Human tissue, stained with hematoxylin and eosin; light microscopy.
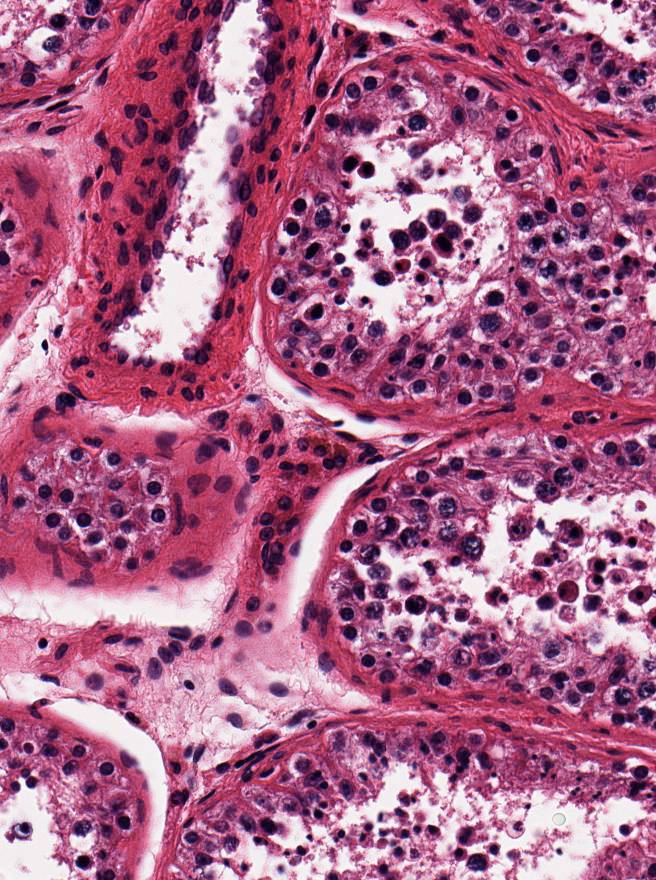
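Testis. Rounded and elongated cell-packed tubular profiles, separated by narrow stromal bands, fill the field. Each tubule is wrapped by a layer of eosinophilic spindle cells whose elongated nuclei parallel its outline. In right-hand tubules, many cells nearer the lumen have dark, condensed, rounded nuclei; the lumina hold loose detached cells and pale flocculent debris.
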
